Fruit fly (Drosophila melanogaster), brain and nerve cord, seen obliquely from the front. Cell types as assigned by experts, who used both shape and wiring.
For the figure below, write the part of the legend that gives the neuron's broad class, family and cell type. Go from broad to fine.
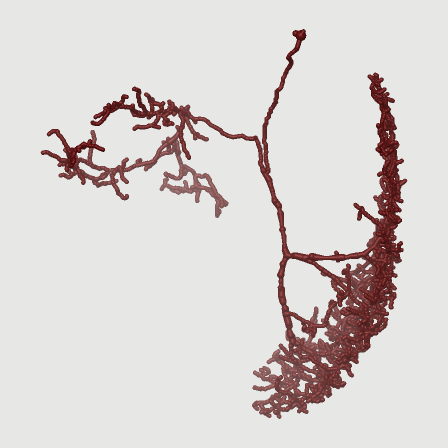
visual projection neuron; hemilineage LHl4_posterior; LT82b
